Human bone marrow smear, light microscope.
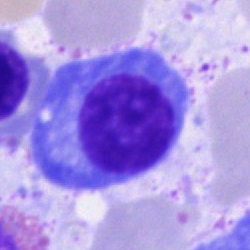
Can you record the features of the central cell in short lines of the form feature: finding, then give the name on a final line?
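Cytoplasm: abundant, stained deep blue
Granules: none visible in the cytoplasm
Vacuole: one small clear vacuole near the left edge of the cytoplasm
Neighbour: another nucleated cell partly visible at the left edge of the picture
Name: plasma cell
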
